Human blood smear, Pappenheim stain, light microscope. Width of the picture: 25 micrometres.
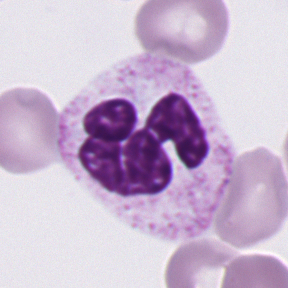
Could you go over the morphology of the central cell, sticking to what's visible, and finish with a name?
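I count the nucleus as split into three or more separate lobes. Fine pink-violet granules are scattered throughout the cytoplasm, and I can't make out any distinct vacuoles. The outline is roughly rounded. So this is a segmented neutrophil.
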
